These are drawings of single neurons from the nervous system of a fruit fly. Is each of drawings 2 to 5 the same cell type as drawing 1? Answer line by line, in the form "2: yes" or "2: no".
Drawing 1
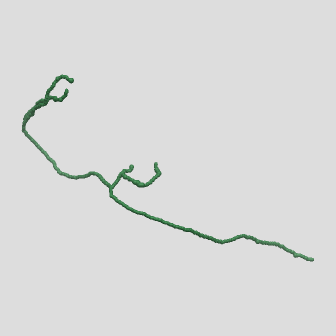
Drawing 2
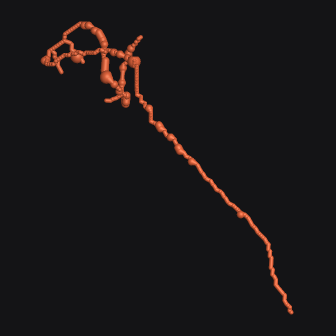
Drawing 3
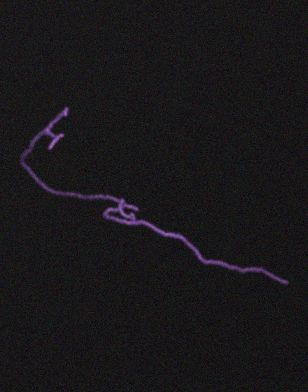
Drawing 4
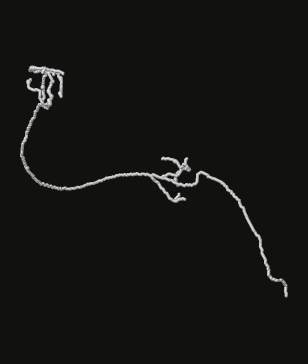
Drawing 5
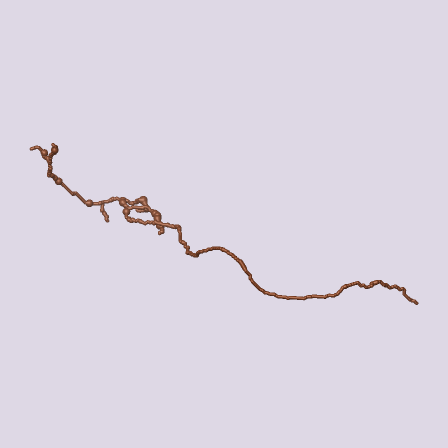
2: no
3: yes
4: no
5: no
